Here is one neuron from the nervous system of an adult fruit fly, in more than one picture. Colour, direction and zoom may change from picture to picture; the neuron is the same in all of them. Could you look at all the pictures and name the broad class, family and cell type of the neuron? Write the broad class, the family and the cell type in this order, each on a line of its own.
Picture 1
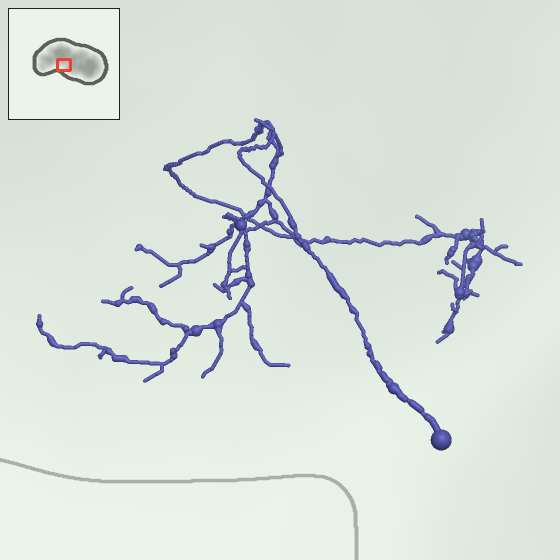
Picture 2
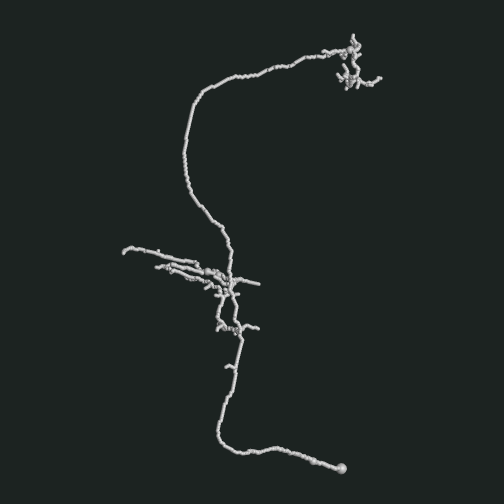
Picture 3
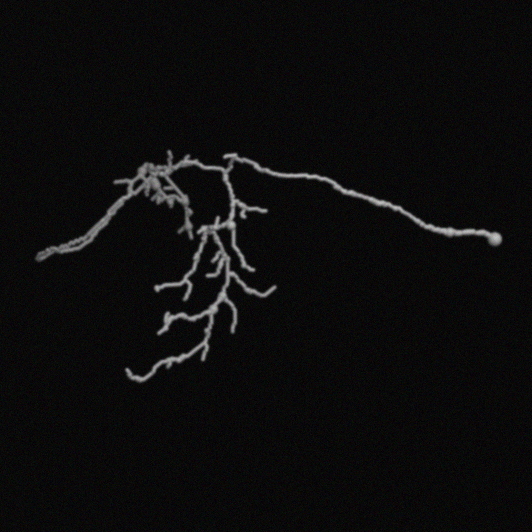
optic-lobe intrinsic neuron
Tm
Tm33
